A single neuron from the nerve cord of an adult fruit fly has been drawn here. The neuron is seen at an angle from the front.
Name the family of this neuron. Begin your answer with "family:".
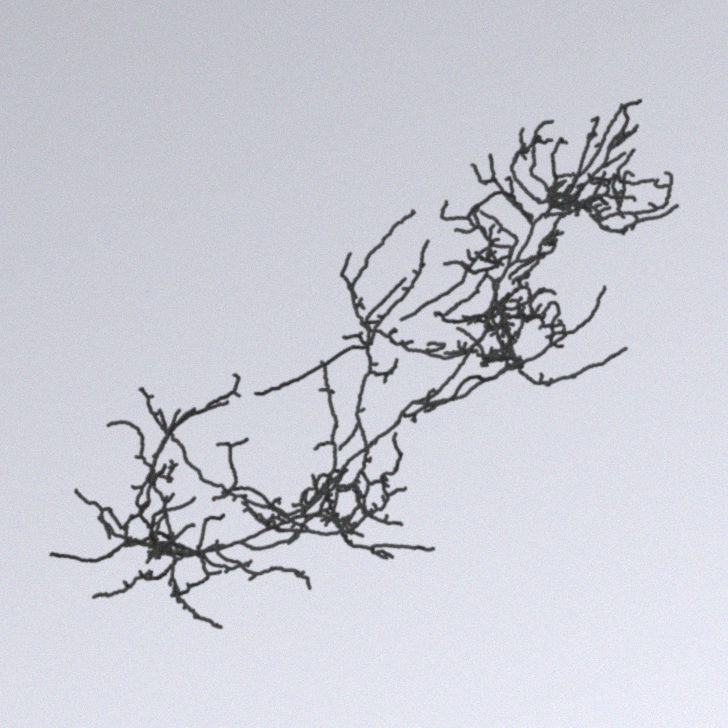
family: hemilineage MX3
